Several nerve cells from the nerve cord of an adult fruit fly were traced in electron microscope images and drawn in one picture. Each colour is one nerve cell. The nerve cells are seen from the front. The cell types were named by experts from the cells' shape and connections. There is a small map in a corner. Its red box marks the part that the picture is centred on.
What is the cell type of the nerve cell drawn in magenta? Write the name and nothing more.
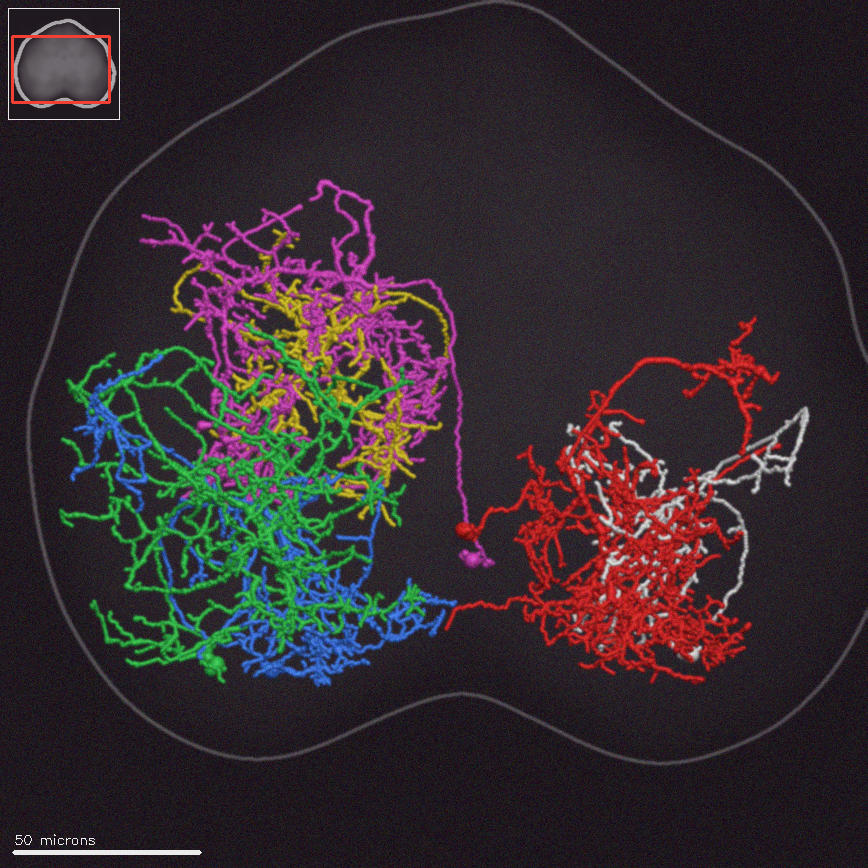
IN04B095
